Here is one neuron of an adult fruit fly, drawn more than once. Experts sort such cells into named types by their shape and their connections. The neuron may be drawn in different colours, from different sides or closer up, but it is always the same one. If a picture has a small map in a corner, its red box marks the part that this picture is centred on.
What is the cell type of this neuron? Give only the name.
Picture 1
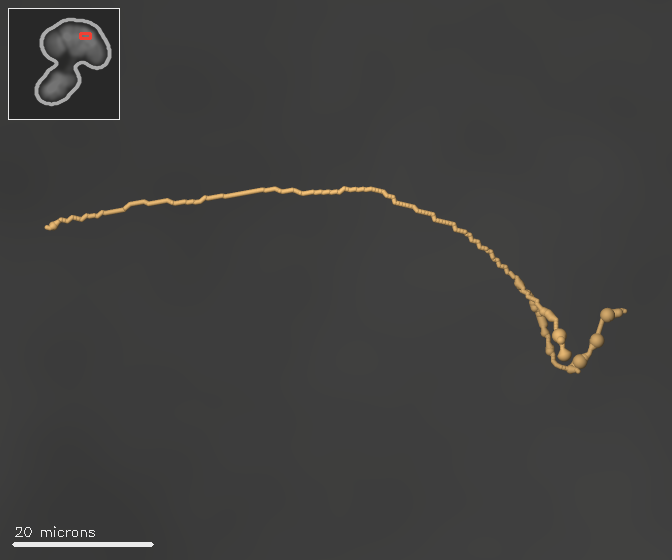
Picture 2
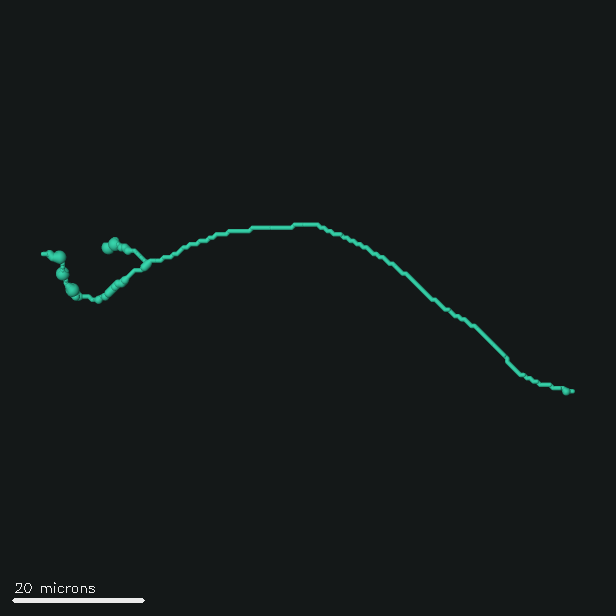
ORN_DL1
